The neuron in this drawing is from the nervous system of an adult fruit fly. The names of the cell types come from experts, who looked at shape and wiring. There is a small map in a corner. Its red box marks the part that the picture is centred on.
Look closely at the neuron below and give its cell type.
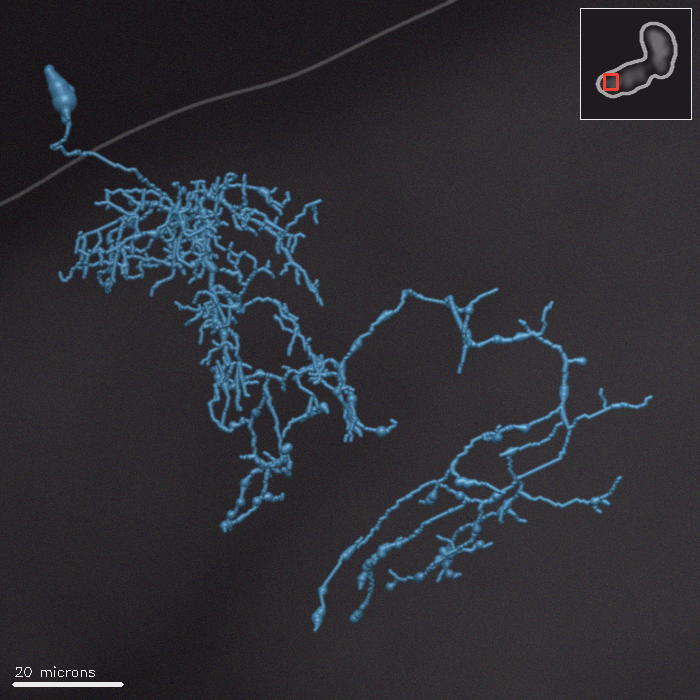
INXXX396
